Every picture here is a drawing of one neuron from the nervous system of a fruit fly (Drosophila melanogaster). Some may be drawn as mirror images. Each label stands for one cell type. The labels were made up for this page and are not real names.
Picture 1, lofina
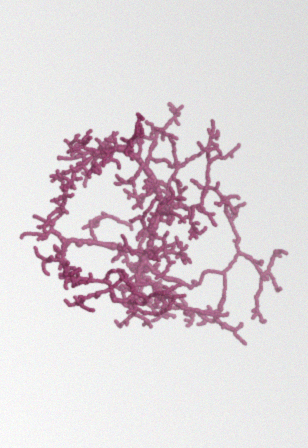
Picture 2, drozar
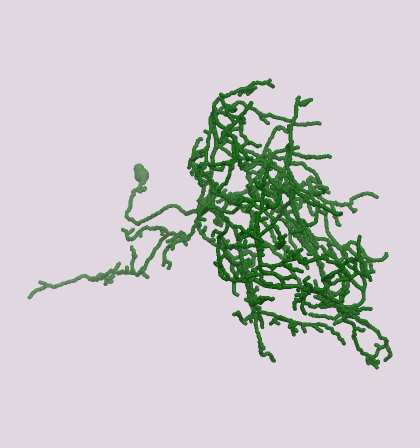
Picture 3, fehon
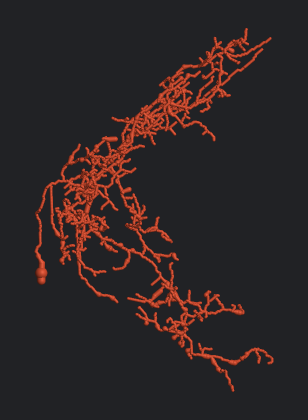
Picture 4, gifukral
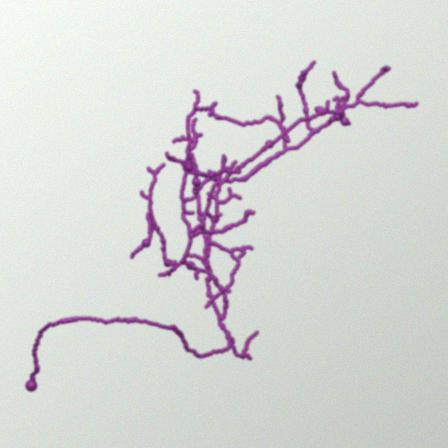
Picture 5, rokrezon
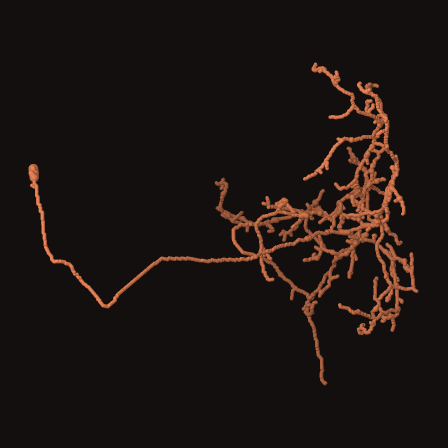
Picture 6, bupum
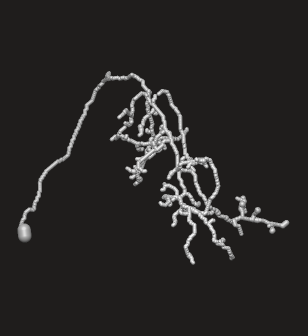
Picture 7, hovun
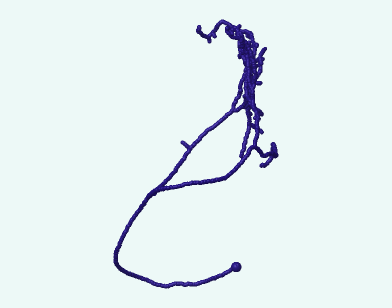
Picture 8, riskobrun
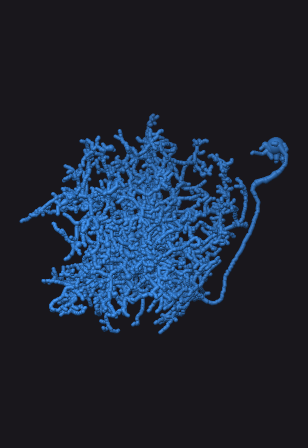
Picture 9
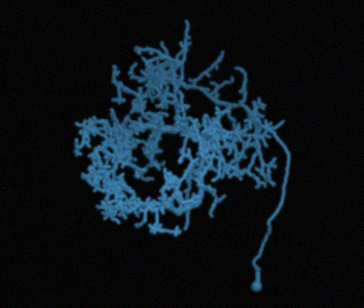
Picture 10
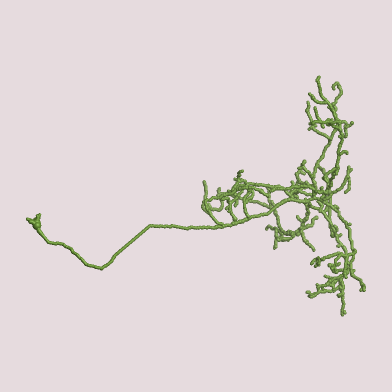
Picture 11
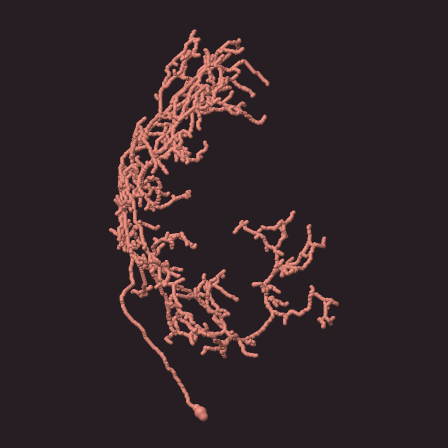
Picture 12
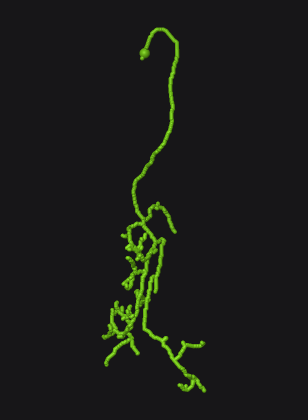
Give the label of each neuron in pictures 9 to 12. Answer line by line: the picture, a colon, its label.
9: lofina
10: rokrezon
11: fehon
12: bupum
